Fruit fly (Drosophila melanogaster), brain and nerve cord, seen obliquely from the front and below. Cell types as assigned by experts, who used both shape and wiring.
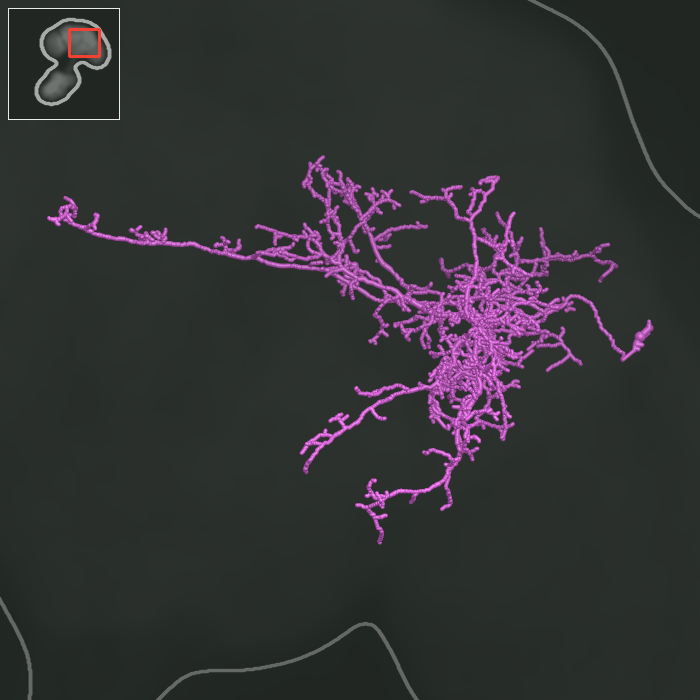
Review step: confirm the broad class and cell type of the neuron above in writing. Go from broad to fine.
central-brain intrinsic neuron; PVLP062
